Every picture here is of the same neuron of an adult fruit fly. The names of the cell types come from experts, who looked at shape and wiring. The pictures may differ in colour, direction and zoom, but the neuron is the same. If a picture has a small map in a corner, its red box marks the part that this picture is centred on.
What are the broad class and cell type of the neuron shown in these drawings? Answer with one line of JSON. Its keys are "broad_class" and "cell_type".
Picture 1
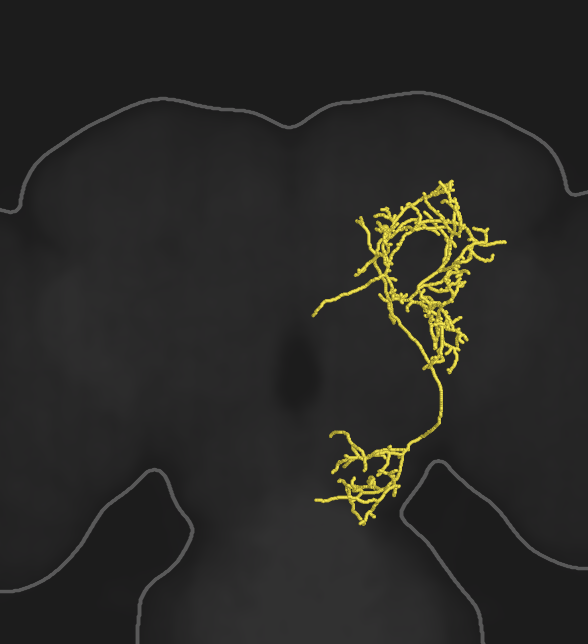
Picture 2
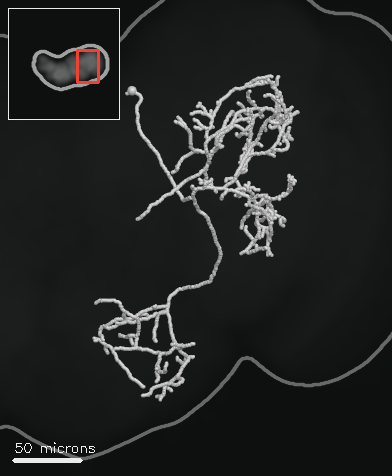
{"broad_class": "central-brain intrinsic neuron", "cell_type": "AVLP709m"}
